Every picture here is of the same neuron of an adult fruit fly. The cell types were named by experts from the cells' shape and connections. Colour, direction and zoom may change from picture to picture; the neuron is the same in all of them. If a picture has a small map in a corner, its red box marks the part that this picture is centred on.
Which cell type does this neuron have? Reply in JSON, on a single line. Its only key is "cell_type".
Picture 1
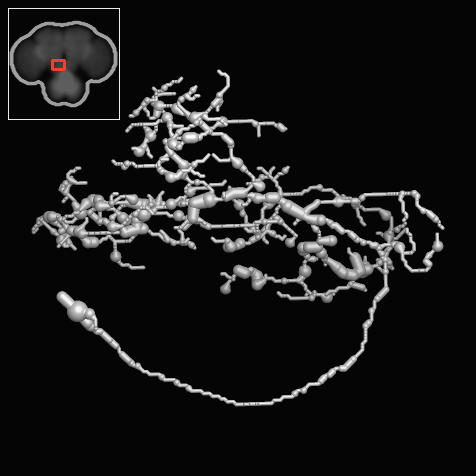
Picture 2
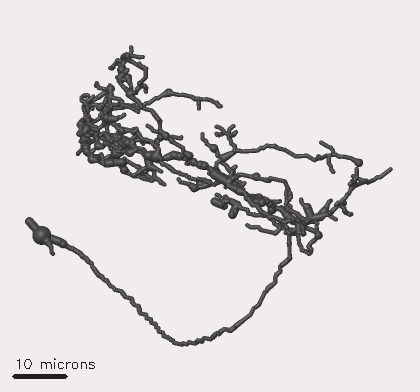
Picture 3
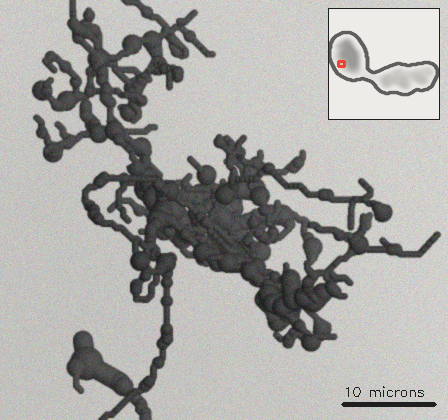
{"cell_type": "GNG319"}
